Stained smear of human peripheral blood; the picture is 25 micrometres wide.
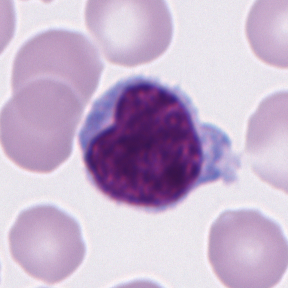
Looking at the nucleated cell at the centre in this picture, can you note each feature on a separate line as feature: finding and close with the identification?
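Outline: irregular rather than a neat circle
Right margin: ragged, with fine frayed projections
Cytoplasm colour: pale blue
Granules: none distinct
So, the cell: typical lymphocyte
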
